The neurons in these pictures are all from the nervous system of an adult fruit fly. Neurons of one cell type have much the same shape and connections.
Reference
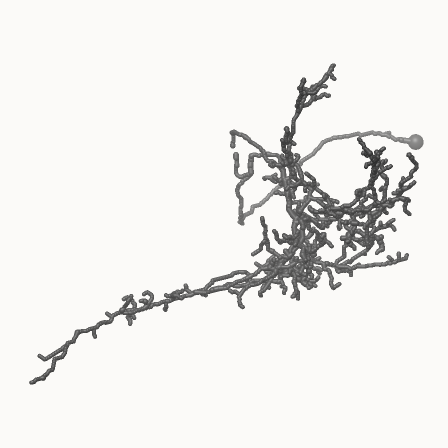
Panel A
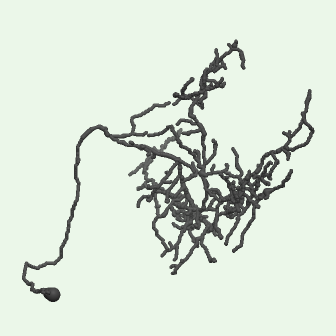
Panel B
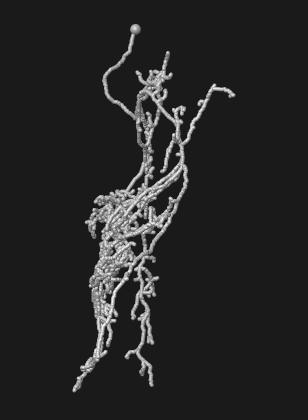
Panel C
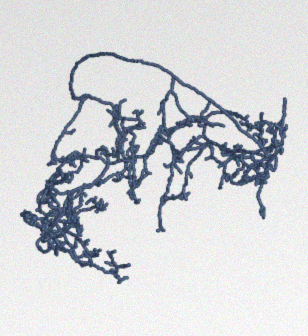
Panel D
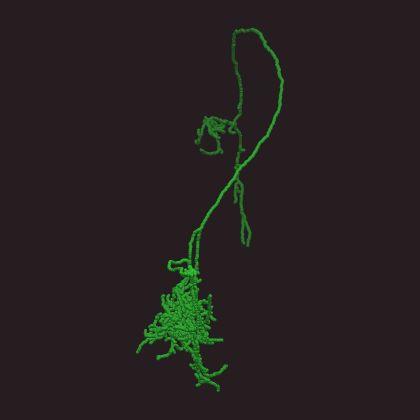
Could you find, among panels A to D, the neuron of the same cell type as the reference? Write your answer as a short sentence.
Panel A shows a neuron of the same cell type.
